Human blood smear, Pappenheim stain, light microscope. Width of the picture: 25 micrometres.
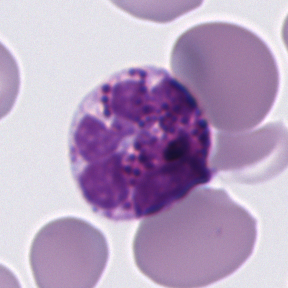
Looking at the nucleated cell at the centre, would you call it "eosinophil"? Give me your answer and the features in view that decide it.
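Let's call this one a basophil rather than an eosinophil. Start with the colour of the granules: they are dark blue-black.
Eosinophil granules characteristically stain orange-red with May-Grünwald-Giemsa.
Dark blue-black is a long way from that, so the colour counts against eosinophil. Next, notice where the granules lie: over the nucleus as well as over the cytoplasm.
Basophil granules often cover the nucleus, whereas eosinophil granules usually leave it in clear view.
Here, though, they are sparse enough that the nuclear lobes, stained deep purple, still show clearly. Their round shape is no help against eosinophil, since eosinophil granules are typically round too. Between the lobes the cytoplasm is pale lilac-pink, no nucleoli are visible, and red cells touch the right edge of the cell.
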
